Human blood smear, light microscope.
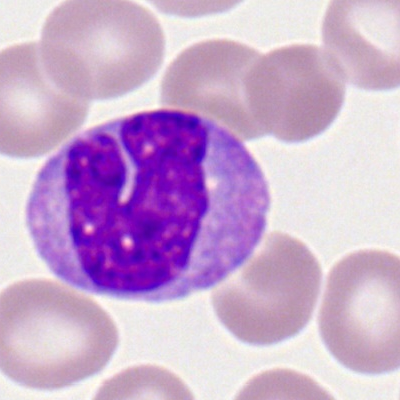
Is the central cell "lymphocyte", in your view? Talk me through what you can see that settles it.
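Smooth oval cell, wider than tall. Nucleus: one folded mass, not split into lobes joined by strands, with a deep narrow cleft cutting down from its upper edge; a few tiny white pinpoint spots within. Cytoplasm filled with very fine, dust-like pinkish granules.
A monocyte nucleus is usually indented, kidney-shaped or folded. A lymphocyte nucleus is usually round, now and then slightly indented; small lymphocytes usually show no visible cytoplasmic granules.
Folded, cleft nucleus suits monocyte; cleft and granules count against lymphocyte. Lymphocyte does not fit; this is a monocyte.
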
